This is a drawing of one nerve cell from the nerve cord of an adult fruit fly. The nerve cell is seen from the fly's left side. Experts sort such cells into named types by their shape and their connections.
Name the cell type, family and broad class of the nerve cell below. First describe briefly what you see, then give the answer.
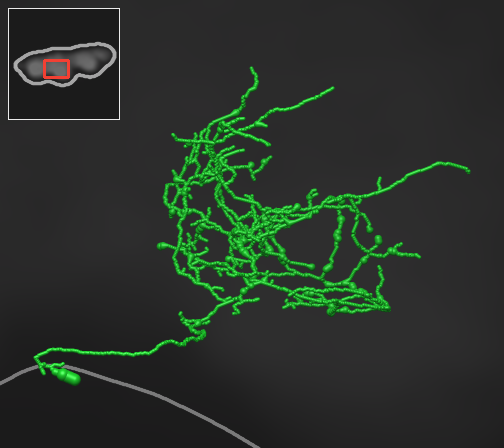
The picture shows dozens of branch ends. As drawn here it is wider than it is tall. Its cell type is IN14A031. The family is hemilineage 14A. This is a nerve-cord intrinsic neuron.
